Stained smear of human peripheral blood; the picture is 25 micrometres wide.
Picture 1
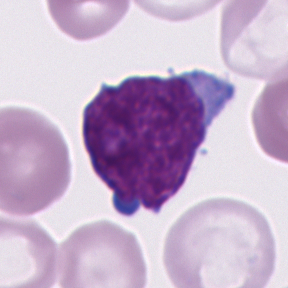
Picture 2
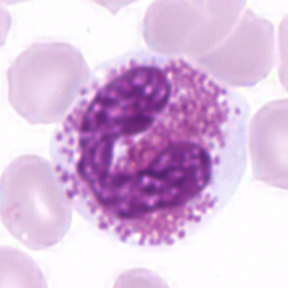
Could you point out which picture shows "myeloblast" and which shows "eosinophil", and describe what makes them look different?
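Picture 1: myeloblast. Picture 2: eosinophil. Nucleus: in picture 1 a single unlobed mass, about 13 by 10 micrometres, filling about 80% of the cell's area; in picture 2 two lobes joined on the left side of the cell.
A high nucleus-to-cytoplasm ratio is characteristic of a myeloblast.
Chromatin, picture 2: dark purple, coarsely clumped; no nucleoli visible.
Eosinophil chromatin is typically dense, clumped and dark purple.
Cytoplasm: picture 1 scanty, showing mainly as a wedge at the upper right; picture 2 packed with granules.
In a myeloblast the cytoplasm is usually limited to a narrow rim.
Granules: none in picture 1; in picture 2 many, coarse, round, even in size and reddish-pink, not hiding the nuclear outline.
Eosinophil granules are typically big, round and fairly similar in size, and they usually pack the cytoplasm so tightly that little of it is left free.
Outline, picture 1: irregular and angular rather than round, with a small deep-blue bleb protruding from the lower edge; surrounded by red cells but touching none.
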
